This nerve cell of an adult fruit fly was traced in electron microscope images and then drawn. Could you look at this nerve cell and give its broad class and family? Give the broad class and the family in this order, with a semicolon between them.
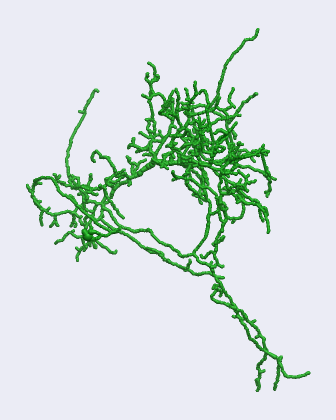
central-brain intrinsic neuron; hemilineage DM4_dorsal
